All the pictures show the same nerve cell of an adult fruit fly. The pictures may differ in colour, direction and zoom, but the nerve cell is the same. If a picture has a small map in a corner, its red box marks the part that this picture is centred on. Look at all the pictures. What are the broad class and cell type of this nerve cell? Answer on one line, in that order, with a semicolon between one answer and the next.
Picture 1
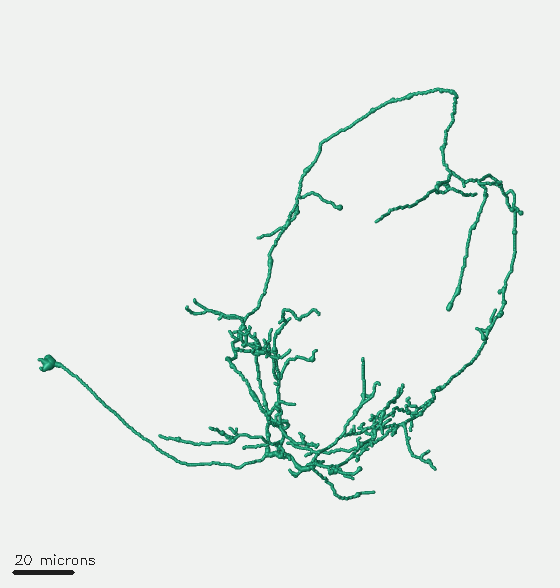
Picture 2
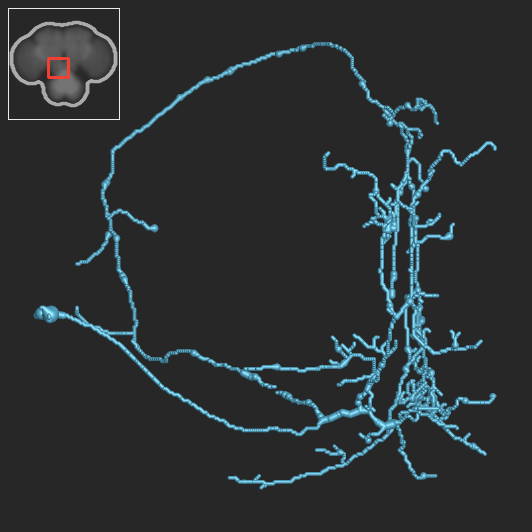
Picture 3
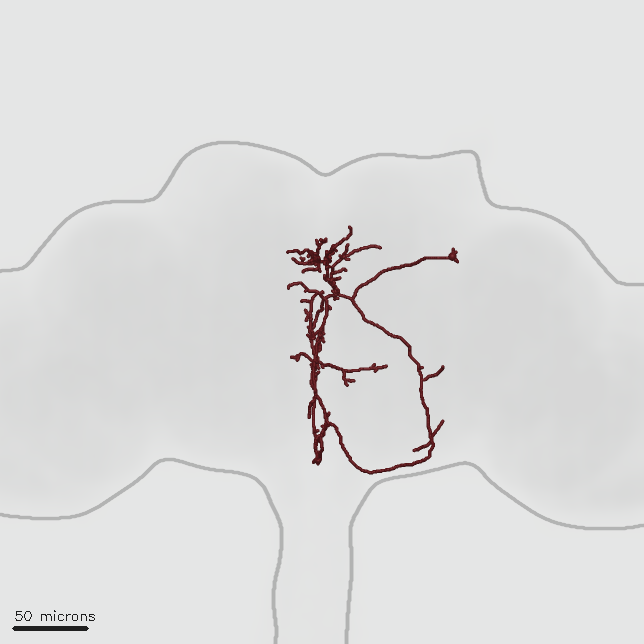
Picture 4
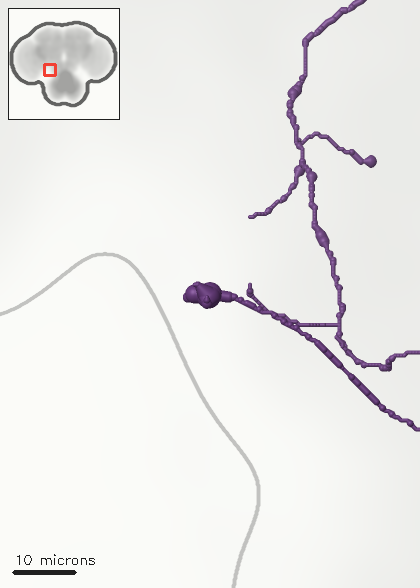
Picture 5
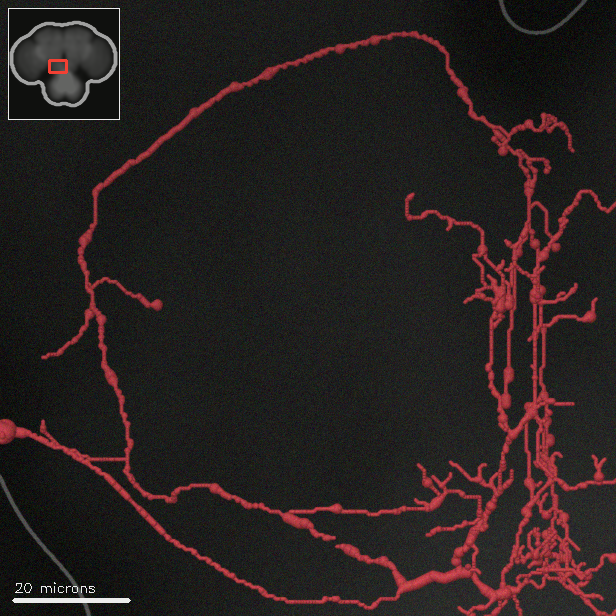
central-brain intrinsic neuron; GNG268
